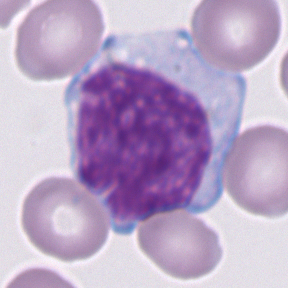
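Myeloblast with its nucleus set off-centre toward the lower left of the cell. The cytoplasm is pale blue and contains no visible granules. A few small clear spots lie in the cytoplasm above the nucleus.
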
